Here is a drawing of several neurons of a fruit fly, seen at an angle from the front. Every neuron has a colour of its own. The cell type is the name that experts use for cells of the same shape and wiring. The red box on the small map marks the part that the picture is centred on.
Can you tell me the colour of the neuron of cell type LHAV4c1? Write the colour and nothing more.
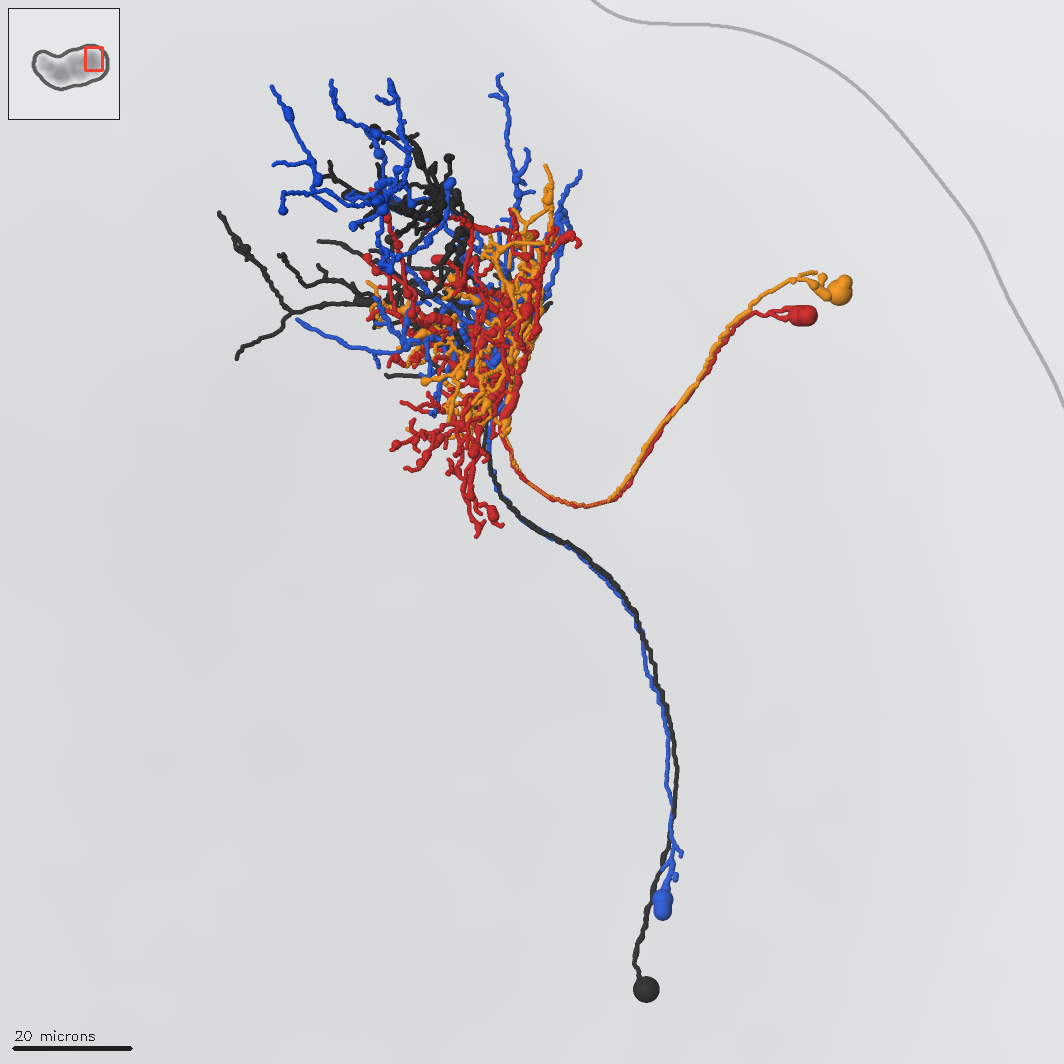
red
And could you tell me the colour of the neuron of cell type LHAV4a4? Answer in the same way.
orange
